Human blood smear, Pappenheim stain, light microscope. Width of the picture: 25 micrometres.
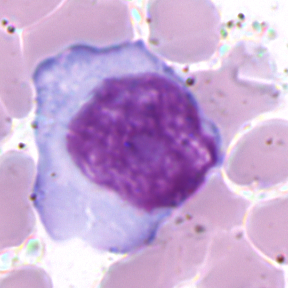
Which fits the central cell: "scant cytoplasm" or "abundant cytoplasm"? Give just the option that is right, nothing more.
Abundant cytoplasm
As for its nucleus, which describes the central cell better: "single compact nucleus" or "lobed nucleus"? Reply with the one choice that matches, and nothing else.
Single compact nucleus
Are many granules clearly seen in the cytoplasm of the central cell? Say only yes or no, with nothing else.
No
